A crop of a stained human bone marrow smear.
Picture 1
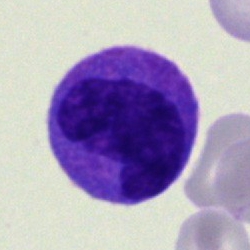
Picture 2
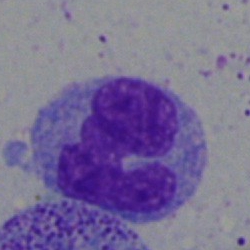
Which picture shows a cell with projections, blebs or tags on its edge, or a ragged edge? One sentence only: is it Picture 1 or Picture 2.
What Picture 2 shows is a cell with a rough edge.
